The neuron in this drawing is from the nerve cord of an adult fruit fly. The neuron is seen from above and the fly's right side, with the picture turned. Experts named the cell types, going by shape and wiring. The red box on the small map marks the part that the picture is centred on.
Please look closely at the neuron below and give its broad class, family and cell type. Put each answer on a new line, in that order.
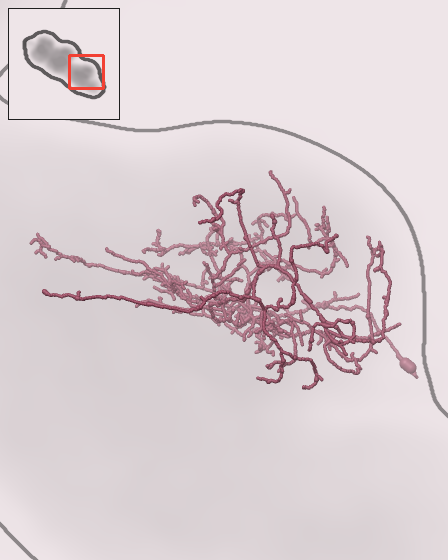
nerve-cord intrinsic neuron
hemilineage 04B
IN04B075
